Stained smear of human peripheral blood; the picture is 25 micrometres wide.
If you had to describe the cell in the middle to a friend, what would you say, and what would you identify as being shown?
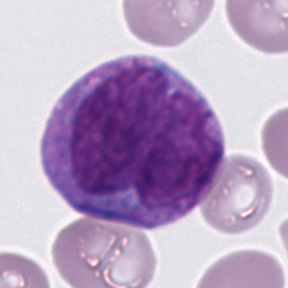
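Notice that the nucleus fills most of the cell and has a notch in its lower edge. The chromatin is fine and lacy rather than coarsely clumped, and the cytoplasm is greyish blue-violet. The cell is about 16 micrometres across. The name for it is atypical promyelocyte.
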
